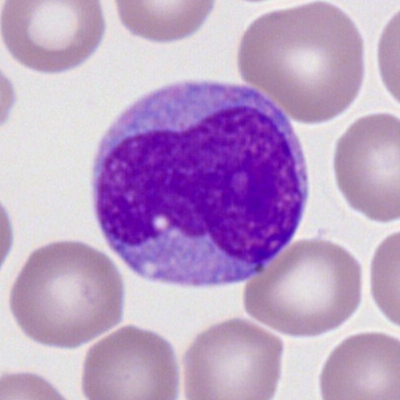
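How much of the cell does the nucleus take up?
Most of it, leaving a moderate rim of cytoplasm.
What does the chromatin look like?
It is dark purple and coarsely mottled.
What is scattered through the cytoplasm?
Fine pinkish-purple granules.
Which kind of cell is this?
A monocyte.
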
